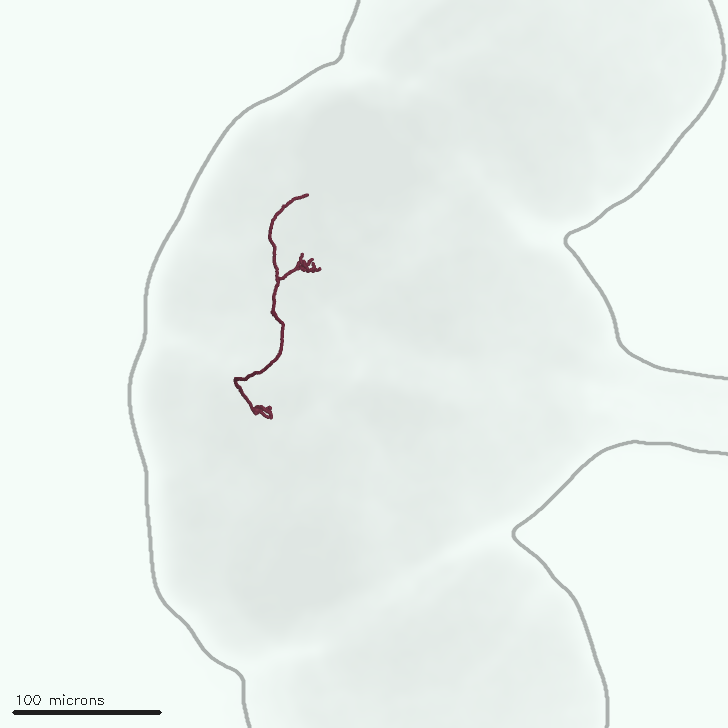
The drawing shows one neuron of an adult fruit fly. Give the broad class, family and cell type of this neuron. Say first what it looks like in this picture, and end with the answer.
It lies in the brain. By the scale bar it is about 150 microns tall in this view. It is a sensory neuron entering the brain. Its family is called class olfactory. Its cell type is ORN_VA7m.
